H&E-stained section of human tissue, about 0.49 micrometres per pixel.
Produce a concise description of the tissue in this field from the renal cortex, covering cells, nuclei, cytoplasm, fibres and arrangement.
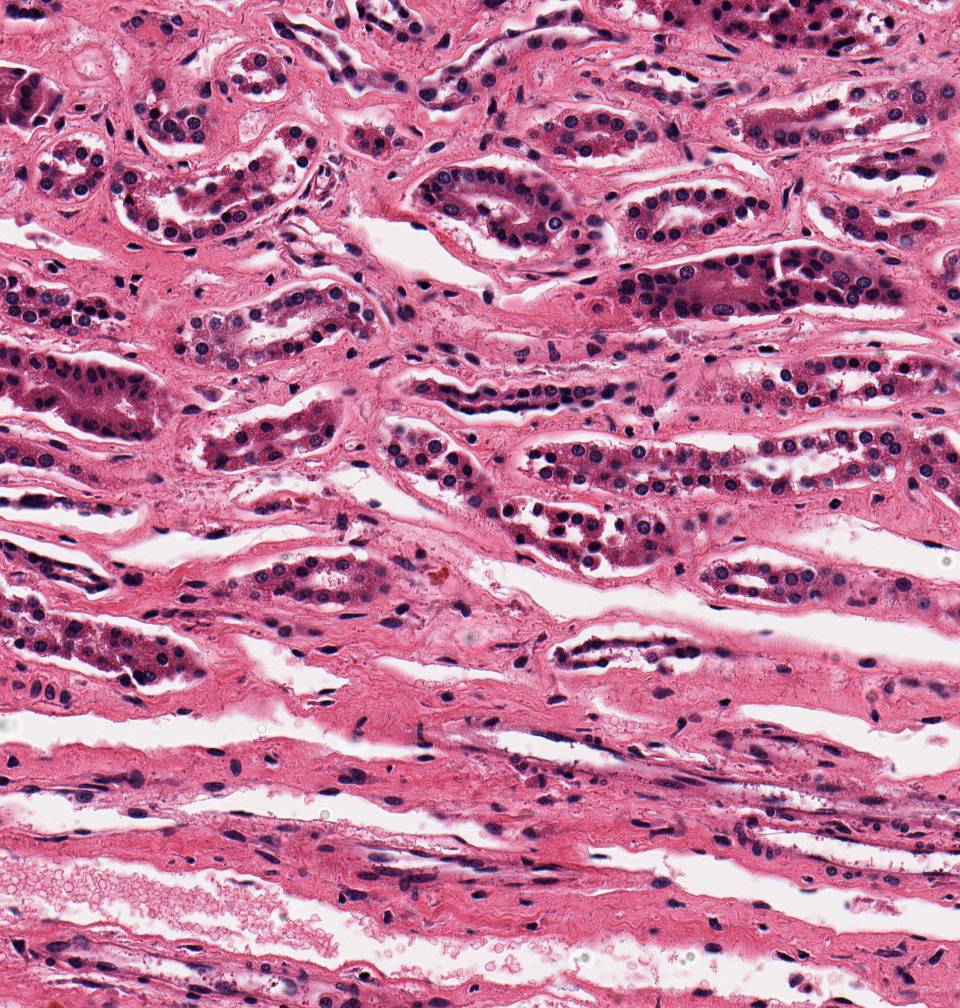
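Look first at the tubules: each is lined by a single layer of cuboidal epithelial cells. Their nuclei are round and dark, mostly one per cell, in a single row. Between the tubules runs pink fibrous stroma with scattered spindle-shaped nuclei, most abundant in the lower half.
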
